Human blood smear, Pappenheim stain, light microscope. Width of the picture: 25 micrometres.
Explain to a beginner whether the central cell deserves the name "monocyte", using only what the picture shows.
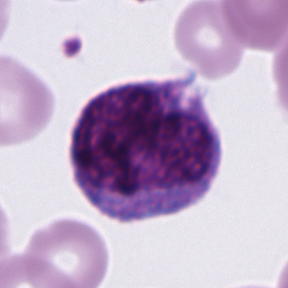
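First, the cytoplasm is a greyish blue-violet.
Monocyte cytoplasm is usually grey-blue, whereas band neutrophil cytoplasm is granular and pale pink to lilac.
This goes with monocyte. Second, the cell is about 14 micrometres across.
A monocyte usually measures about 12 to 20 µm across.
The size suits a monocyte. Third, a few small pale clear spots lie in the cytoplasm at the upper right.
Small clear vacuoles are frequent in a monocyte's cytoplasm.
The spots are in keeping with this. The outline is roughly round, with a short, thin, tail-like projection at the upper right. Monocyte fits; band neutrophil does not.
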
